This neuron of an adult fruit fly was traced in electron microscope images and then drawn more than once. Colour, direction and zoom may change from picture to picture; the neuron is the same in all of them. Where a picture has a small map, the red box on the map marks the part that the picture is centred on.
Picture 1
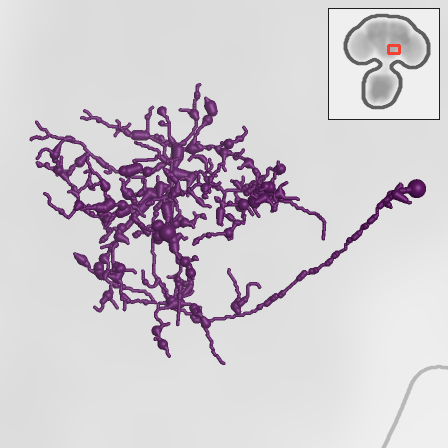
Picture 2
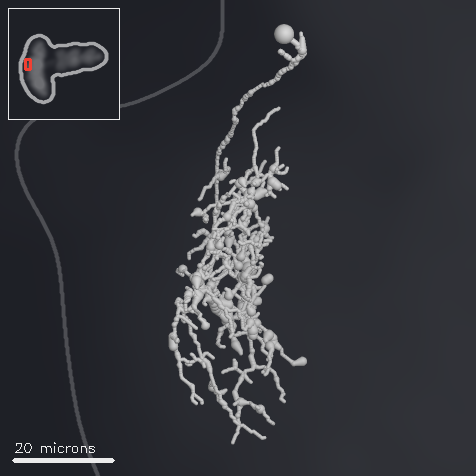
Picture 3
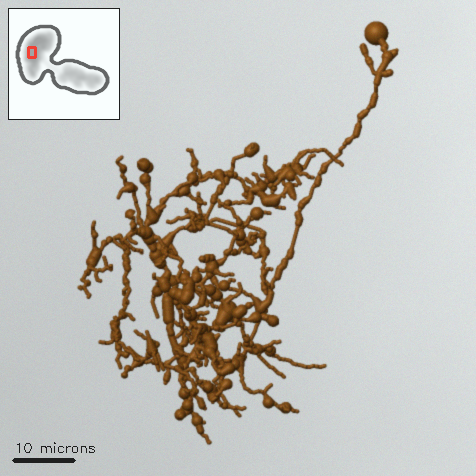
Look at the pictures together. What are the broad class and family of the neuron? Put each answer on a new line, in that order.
central-brain intrinsic neuron
hemilineage MD_SA1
